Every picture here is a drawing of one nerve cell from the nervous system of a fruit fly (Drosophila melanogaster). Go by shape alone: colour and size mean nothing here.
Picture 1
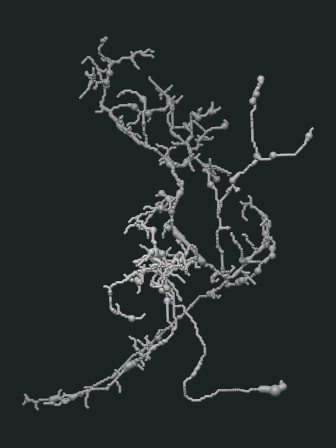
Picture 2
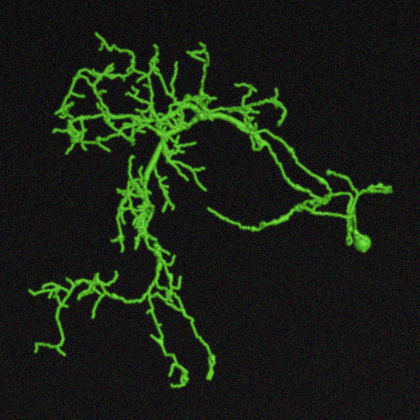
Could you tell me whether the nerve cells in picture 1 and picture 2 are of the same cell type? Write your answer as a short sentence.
They are of different cell types.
